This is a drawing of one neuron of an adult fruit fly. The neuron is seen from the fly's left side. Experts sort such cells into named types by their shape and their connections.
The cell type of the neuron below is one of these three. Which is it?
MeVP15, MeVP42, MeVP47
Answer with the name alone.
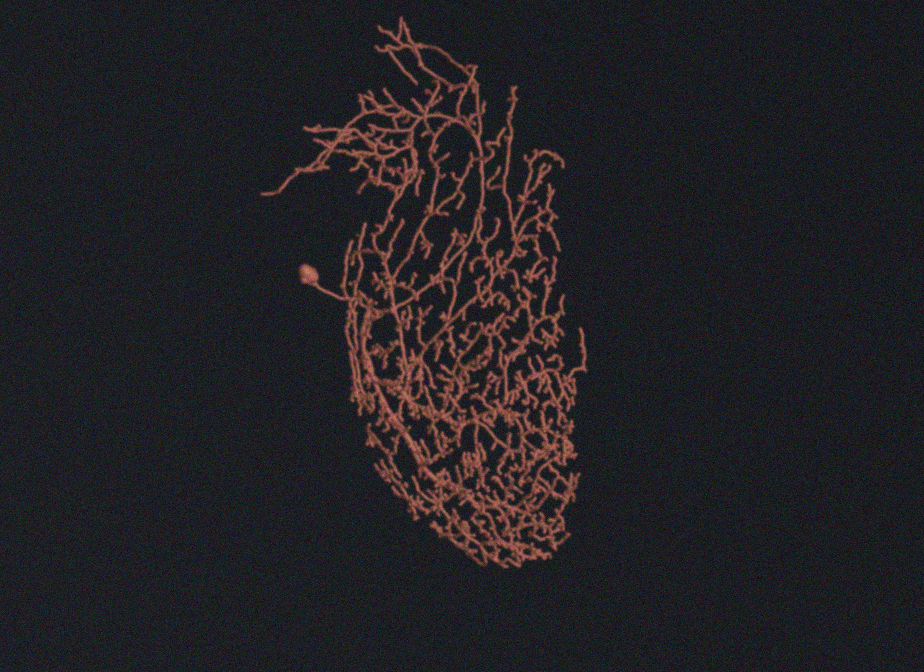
MeVP47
